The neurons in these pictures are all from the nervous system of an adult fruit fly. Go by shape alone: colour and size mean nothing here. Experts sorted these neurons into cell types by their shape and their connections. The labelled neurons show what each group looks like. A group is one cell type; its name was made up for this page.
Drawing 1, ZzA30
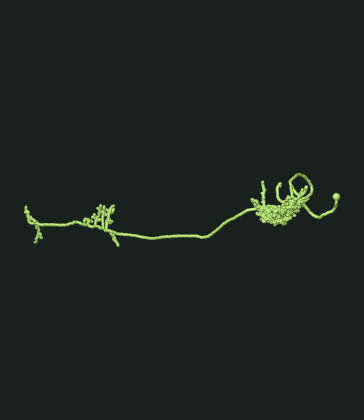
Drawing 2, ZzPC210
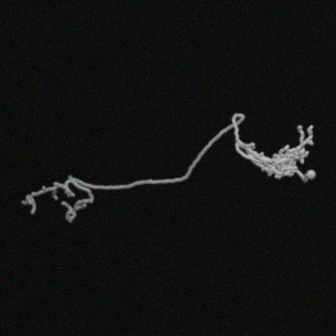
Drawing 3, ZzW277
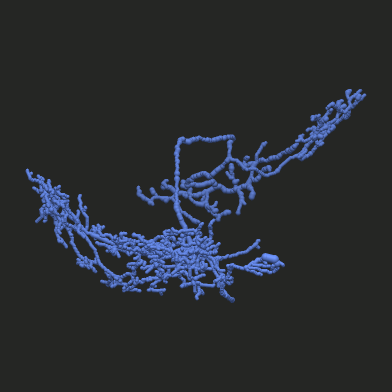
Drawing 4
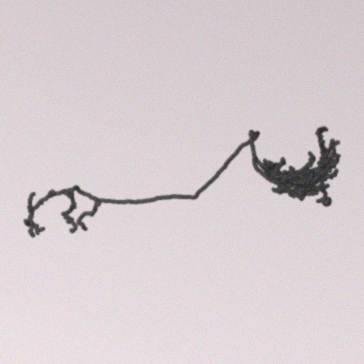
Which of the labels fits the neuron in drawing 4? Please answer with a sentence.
It belongs to ZzPC210.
